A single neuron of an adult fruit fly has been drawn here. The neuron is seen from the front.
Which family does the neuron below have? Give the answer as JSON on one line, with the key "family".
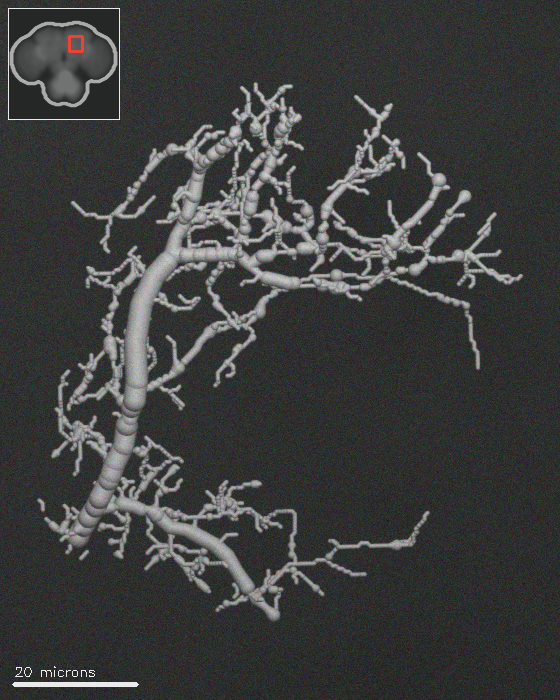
{"family": "hemilineage DM6_central1"}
